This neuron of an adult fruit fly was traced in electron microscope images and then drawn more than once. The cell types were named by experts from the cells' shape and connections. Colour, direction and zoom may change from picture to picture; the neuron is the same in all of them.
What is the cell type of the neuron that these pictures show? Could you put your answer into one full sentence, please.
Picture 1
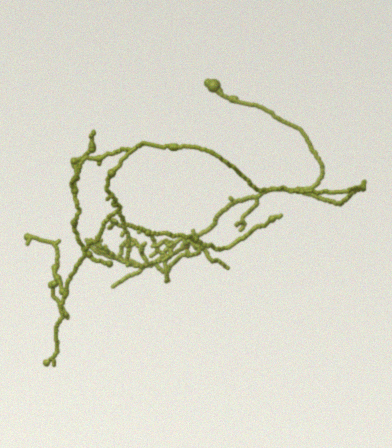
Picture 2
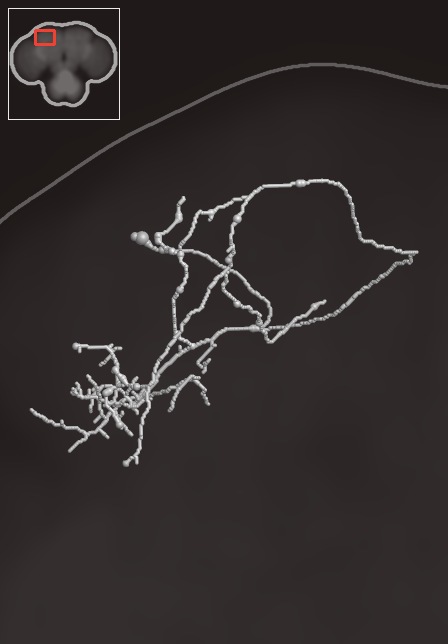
Of the cell type LHPV5b4 is this neuron.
